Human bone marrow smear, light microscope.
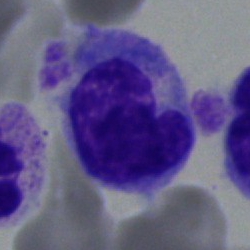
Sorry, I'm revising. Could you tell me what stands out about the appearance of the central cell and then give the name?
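Looking at its shape first, the cell is roughly round, and its edge is smooth. The chromatin is stained dark purple, though a few lighter streaks run through it. Its rim of cytoplasm is broadest above the nucleus. I see no coarse purple granules in that cytoplasm. This is a monocyte.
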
